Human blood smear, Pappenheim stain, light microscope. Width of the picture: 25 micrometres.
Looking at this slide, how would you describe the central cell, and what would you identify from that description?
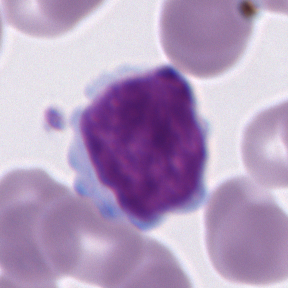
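Most of the cytoplasm you can see runs along the left and lower-left edge of the cell. On the left it bulges out into small rounded blebs. The nucleus is one unlobed mass with a somewhat angular outline, and there are no granules in the cytoplasm. That's a typical lymphocyte.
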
